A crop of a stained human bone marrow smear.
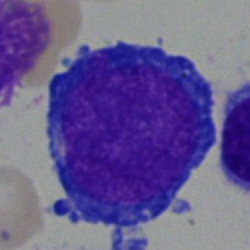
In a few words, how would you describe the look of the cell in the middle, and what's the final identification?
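A roughly round outline with a slightly uneven edge bounds this cell. The cytoplasm forms only a thin rim around the nucleus and shows no distinct granules. Small rounded blue blebs bulge from the surface, most clearly at the lower left. This is a proerythroblast.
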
